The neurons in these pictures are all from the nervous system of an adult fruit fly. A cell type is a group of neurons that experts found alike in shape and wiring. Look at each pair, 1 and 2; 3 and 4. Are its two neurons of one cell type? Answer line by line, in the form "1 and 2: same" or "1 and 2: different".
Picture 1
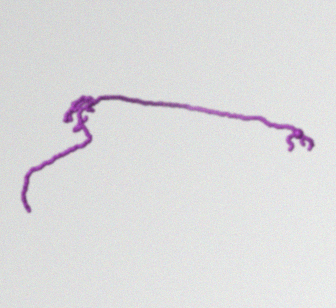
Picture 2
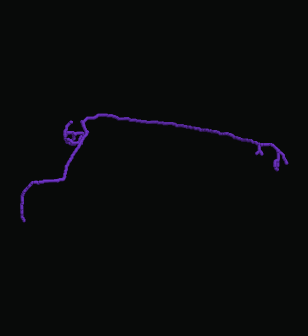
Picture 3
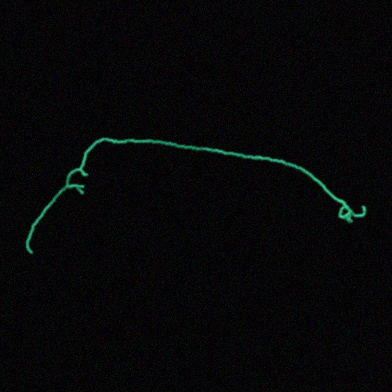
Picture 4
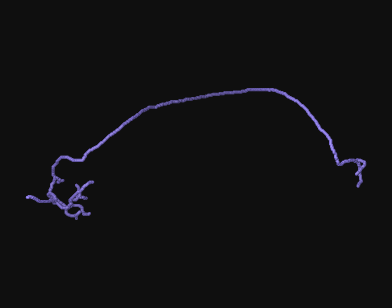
1 and 2: same
3 and 4: different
